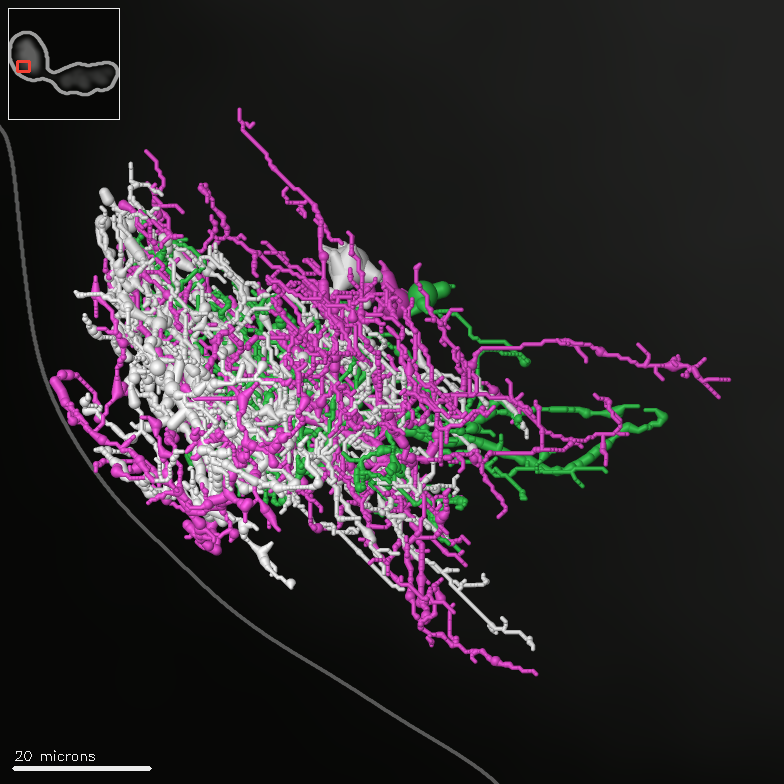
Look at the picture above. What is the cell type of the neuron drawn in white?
GNG024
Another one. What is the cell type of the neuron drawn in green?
GNG177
